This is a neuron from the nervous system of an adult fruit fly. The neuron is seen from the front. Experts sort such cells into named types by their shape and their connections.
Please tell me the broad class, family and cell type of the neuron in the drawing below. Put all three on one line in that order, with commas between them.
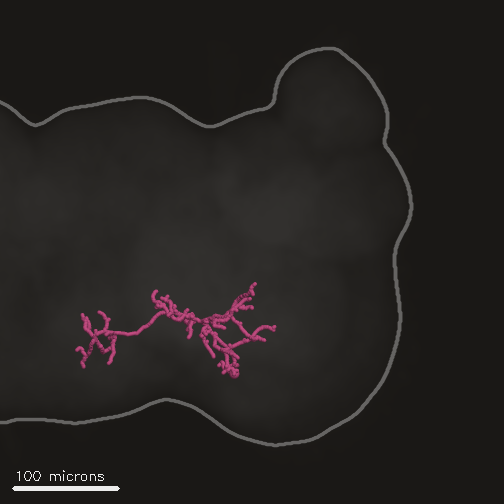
nerve-cord intrinsic neuron, hemilineage 12B, IN12B070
